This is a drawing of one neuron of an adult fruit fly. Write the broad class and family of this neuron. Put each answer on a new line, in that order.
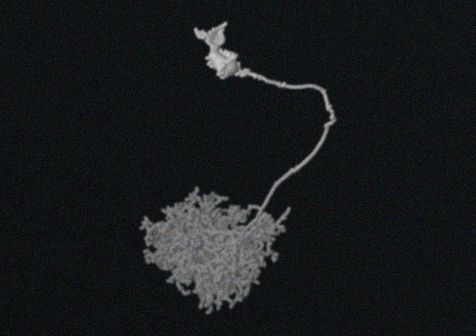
optic-lobe intrinsic neuron
Pm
